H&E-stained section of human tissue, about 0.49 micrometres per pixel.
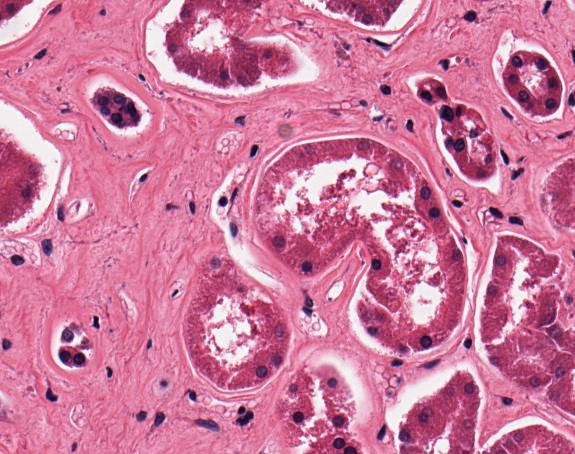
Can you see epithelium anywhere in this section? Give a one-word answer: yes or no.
Yes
